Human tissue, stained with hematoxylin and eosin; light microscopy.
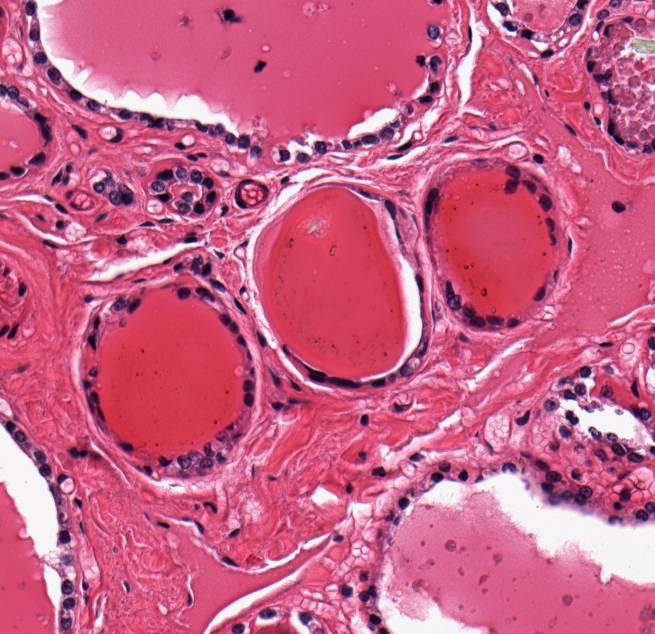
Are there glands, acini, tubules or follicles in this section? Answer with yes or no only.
Yes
